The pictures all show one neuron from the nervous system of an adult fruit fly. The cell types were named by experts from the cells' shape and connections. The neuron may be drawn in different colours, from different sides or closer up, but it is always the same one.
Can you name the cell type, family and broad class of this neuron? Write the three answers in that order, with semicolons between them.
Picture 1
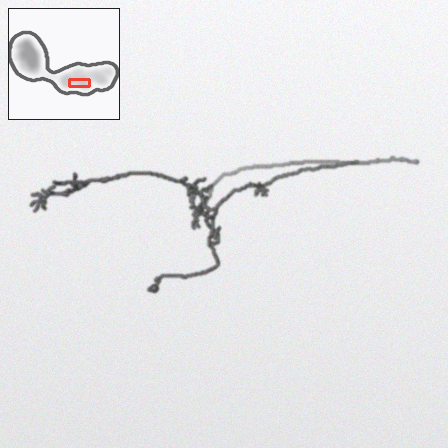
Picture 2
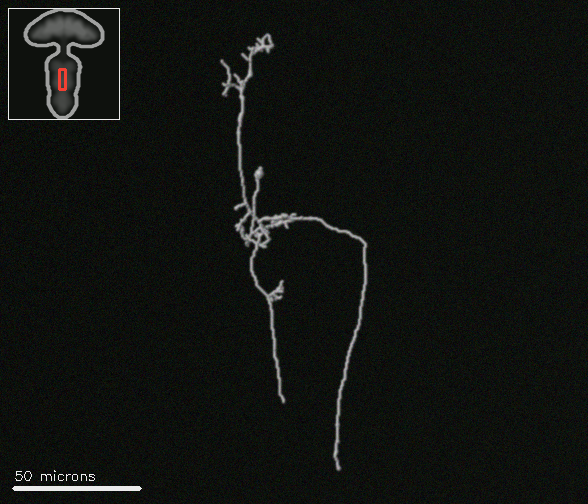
IN10B052; hemilineage 10B; nerve-cord intrinsic neuron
